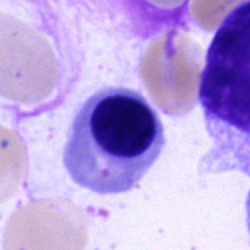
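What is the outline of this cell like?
It is smooth and rounded.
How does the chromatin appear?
It is dense and stains a very dark purple.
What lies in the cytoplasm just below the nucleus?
A pale, clear zone lies there, within cytoplasm that is moderately plentiful and stains blue.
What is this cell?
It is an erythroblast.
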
